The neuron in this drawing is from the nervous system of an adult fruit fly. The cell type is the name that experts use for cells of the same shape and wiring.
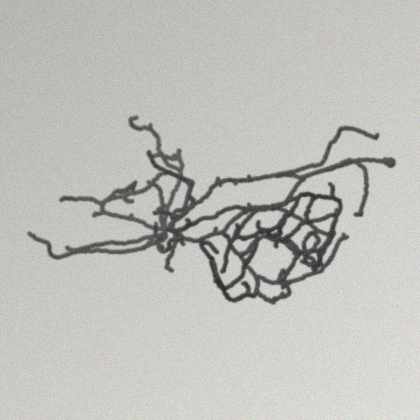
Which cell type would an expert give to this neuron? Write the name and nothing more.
IN04B030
